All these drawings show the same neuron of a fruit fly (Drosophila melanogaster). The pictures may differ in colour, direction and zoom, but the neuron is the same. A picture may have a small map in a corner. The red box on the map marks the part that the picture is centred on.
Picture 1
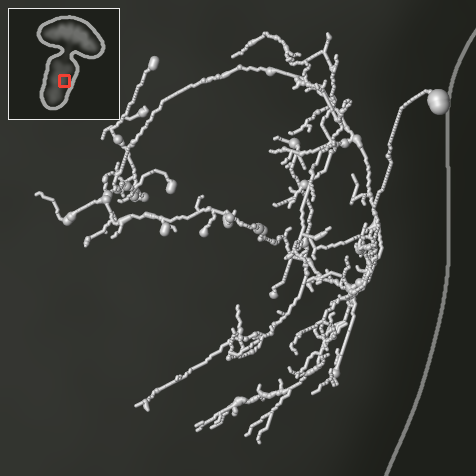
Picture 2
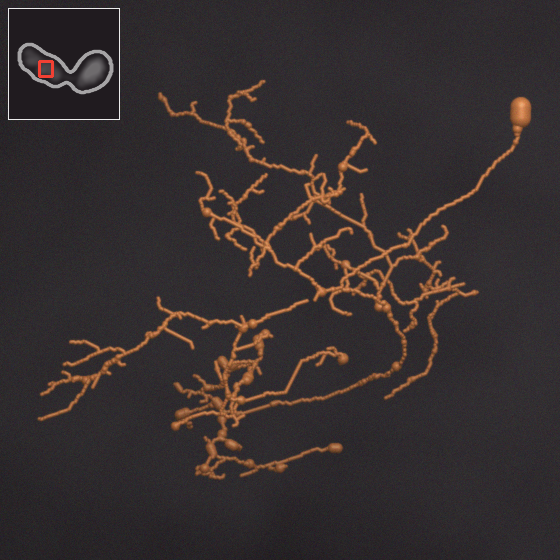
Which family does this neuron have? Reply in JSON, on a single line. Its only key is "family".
{"family": "hemilineage 09A"}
